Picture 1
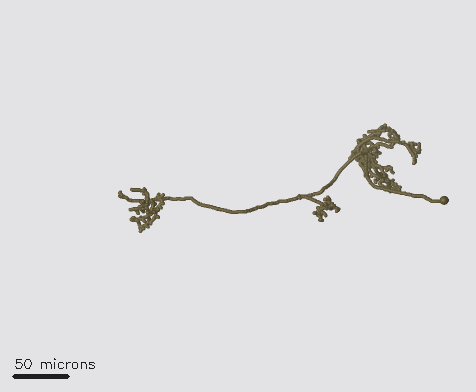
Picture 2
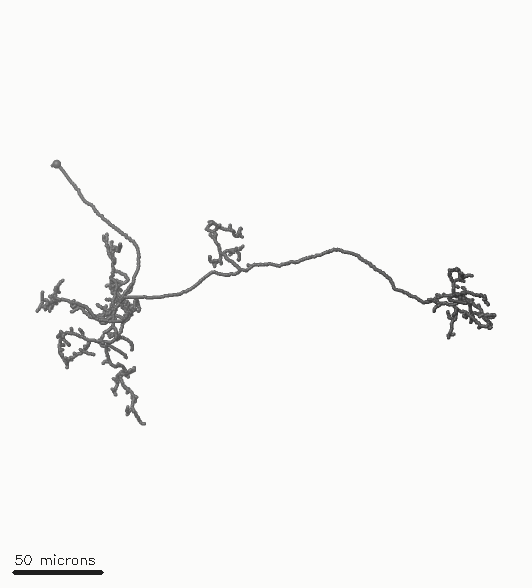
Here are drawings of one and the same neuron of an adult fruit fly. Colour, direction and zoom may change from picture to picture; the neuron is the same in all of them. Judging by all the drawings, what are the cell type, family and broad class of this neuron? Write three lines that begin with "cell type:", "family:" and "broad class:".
cell type: AVLP022
family: hemilineage LHl2_ventral
broad class: central-brain intrinsic neuron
